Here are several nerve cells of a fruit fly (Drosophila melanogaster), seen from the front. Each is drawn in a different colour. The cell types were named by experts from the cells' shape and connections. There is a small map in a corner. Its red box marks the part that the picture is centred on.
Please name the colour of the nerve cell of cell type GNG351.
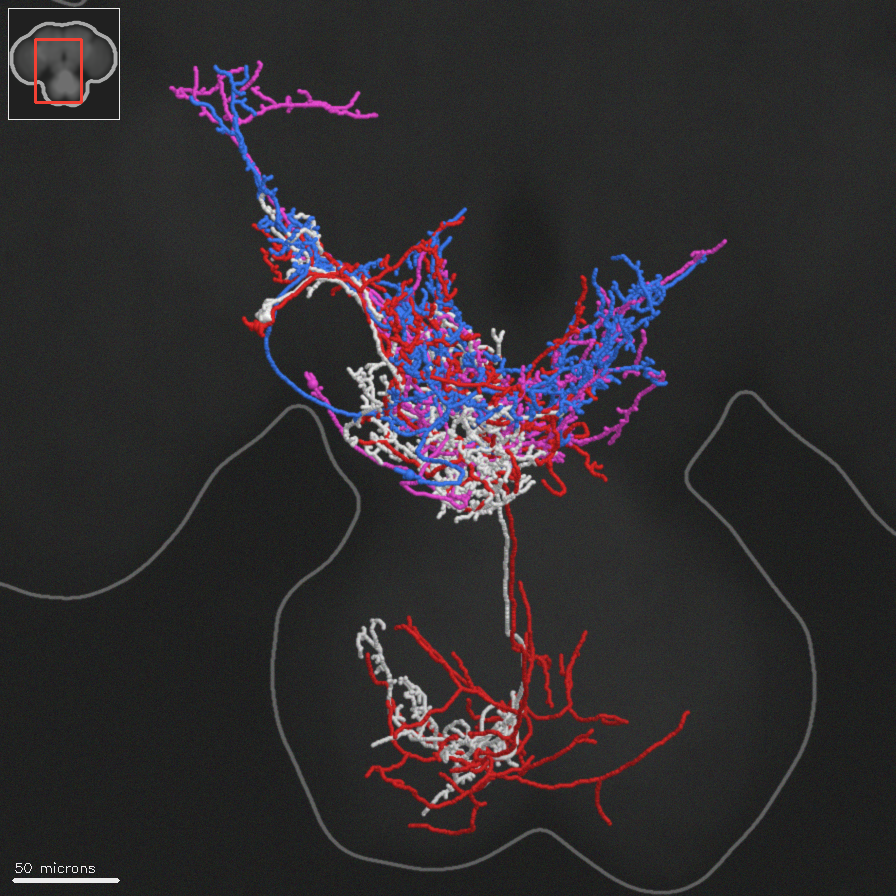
blue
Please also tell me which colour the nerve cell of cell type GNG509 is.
magenta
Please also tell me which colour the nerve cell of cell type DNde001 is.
red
